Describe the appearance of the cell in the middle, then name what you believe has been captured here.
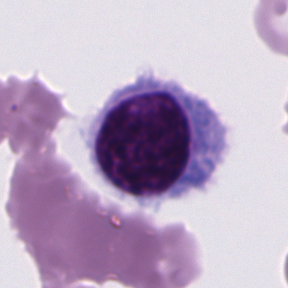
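Most of the cell is occupied by the nucleus, whose chromatin is dark purple and coarsely clumped. The rim of cytoplasm is wider on the right side of the nucleus than on the left. Its outer edge is irregular and frayed, with fine projections. This is a hairy cell.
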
